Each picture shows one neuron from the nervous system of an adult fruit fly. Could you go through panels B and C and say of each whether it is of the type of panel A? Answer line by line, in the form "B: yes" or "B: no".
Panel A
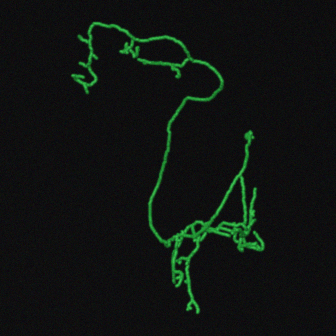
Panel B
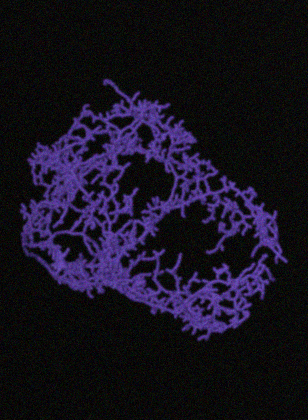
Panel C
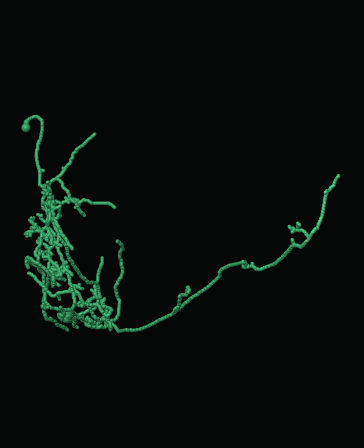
B: no
C: no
